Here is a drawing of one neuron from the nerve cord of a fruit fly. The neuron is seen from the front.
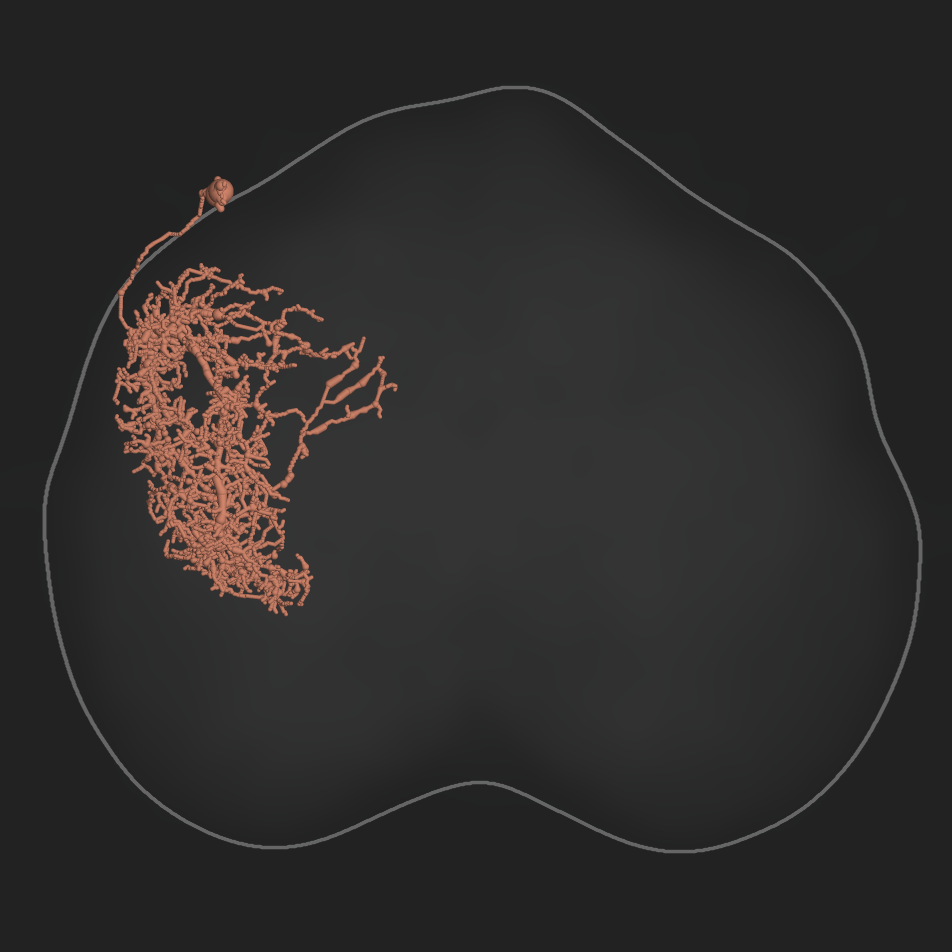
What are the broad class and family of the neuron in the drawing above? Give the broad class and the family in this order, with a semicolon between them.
nerve-cord intrinsic neuron; hemilineage 17A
